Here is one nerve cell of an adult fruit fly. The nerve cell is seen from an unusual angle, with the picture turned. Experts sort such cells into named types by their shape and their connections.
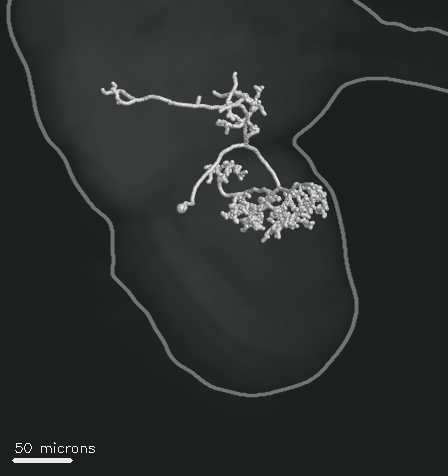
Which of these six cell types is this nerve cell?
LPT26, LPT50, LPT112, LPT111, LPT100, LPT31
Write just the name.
LPT31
